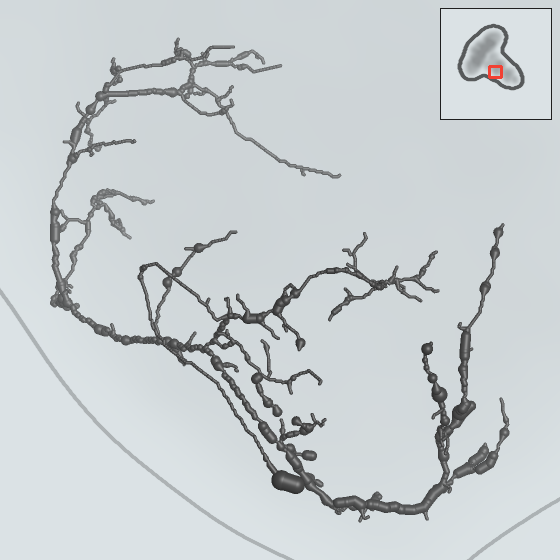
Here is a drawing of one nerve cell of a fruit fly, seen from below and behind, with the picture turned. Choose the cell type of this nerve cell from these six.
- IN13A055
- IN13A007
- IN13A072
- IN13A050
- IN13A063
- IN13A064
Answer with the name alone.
IN13A064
